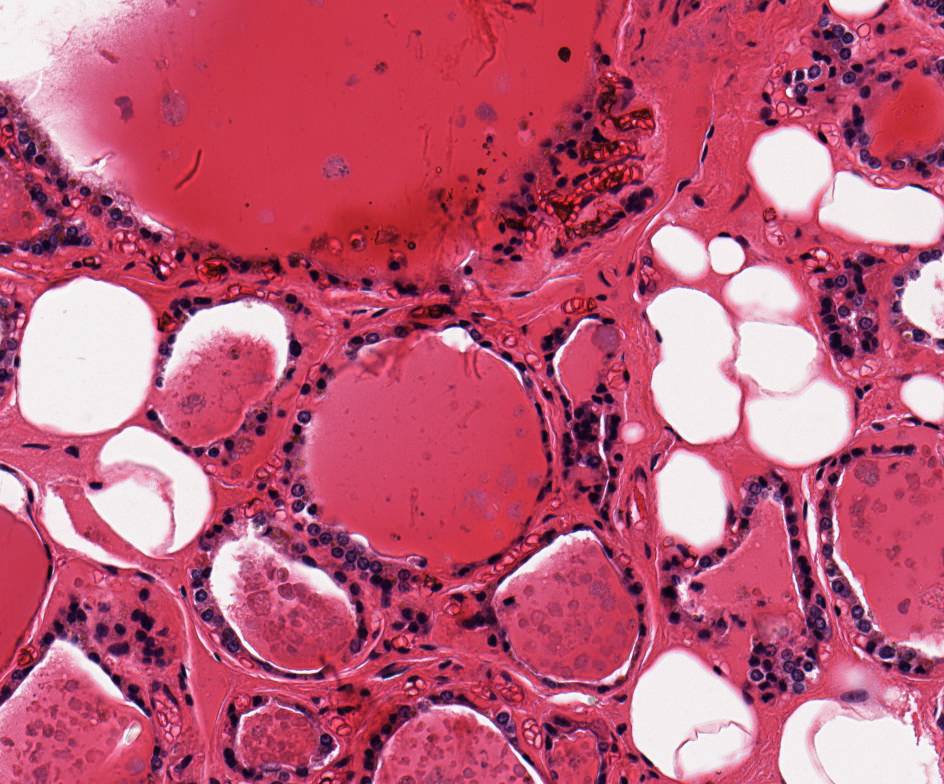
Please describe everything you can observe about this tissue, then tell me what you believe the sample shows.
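I see the largest follicle at upper left, full of deep red homogeneous material. Each follicle has a single layer of flattened to low cuboidal lining cells, their nuclei small, round and dark purple. Along the lower edge, many follicles hold paler pink, speckled content. So: thyroid.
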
